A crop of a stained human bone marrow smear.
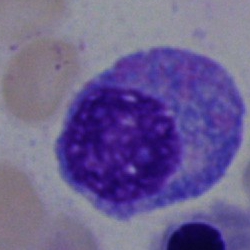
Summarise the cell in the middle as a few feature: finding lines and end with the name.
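Nucleus: off-centre, toward lower left
Chromatin: clumped, small pale gaps between darker patches
Granules: fine, reddish-purple, scattered through cytoplasm
Pale zone: cytoplasm against right side of nucleus
Name: promyelocyte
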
